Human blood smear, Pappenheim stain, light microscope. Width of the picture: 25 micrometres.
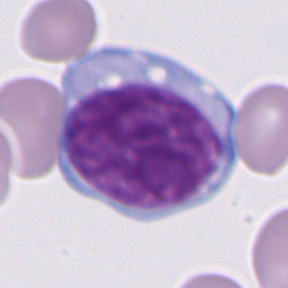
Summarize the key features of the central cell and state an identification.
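Cytoplasm pale blue. A few small clear vacuoles in the cytoplasm above the nucleus. Nucleus displaced toward the bottom of the cell, leaving a broader band of cytoplasm above it. Cell outline irregular, not smoothly round. Nucleus oval, about 14 by 11 micrometres, occupying about 60% of the cell's area. Cell: myeloblast.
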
